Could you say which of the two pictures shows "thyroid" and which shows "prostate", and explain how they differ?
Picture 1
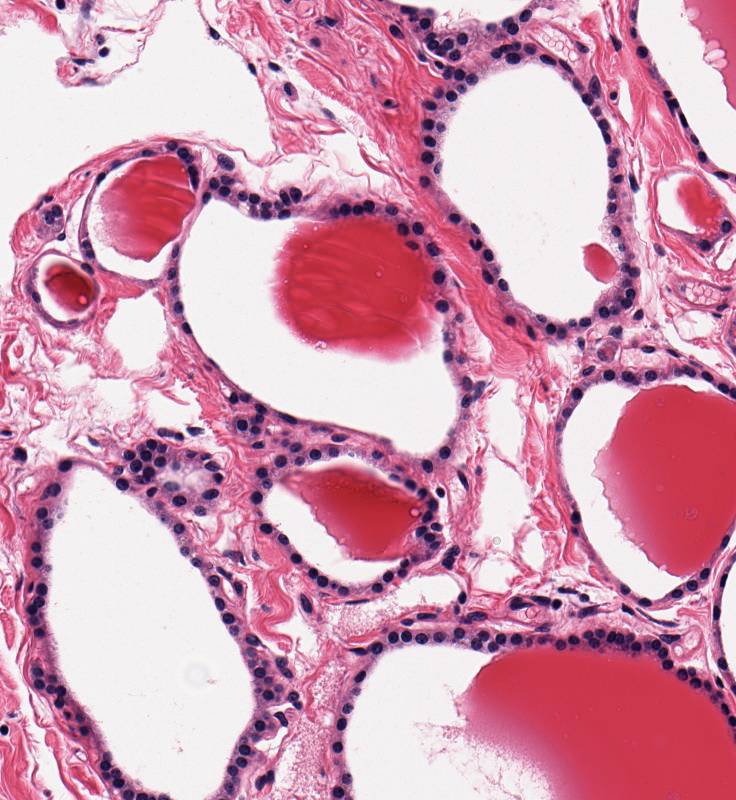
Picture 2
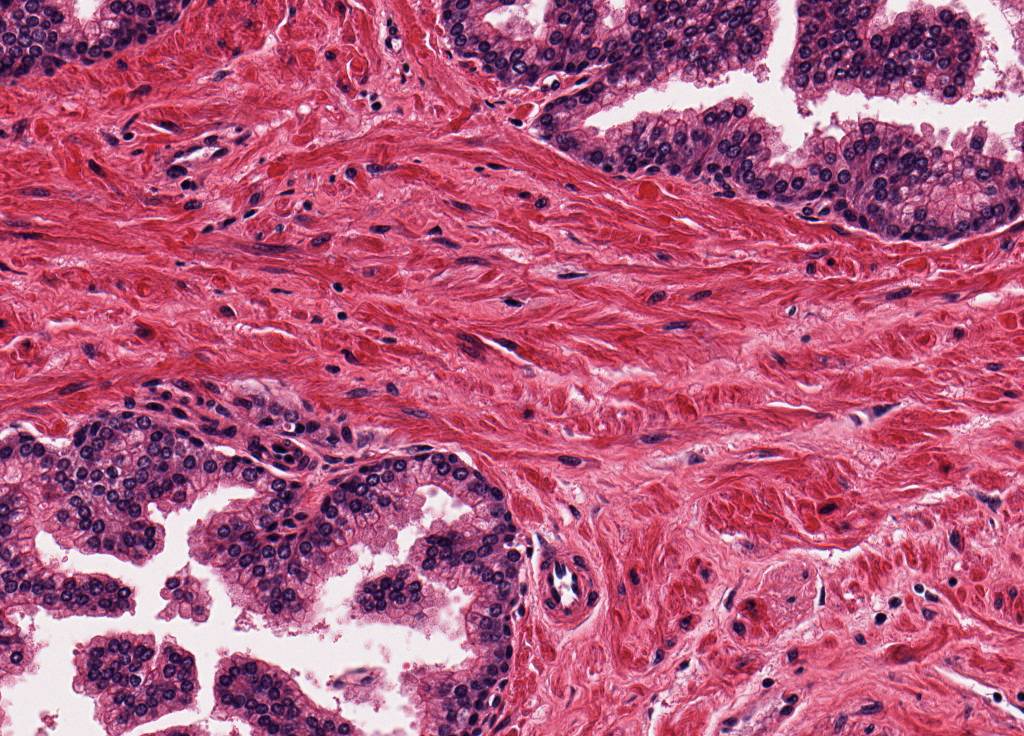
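The first picture is thyroid, the second prostate. In the thyroid, each follicle has a single layer of flattened to low cuboidal cells, their small, round, dark nuclei set in one evenly spaced row. Many lumina hold homogeneous deep pink material that fills only part of the space, shrunken from the lining so that large clear gaps remain. Now the prostate: glands at upper right and lower left, a broad band of stroma crossing the middle. Their epithelium folds into papillary projections, the lining cells have pale, finely granular cytoplasm, and the lumens are irregular, branching white spaces, largely empty.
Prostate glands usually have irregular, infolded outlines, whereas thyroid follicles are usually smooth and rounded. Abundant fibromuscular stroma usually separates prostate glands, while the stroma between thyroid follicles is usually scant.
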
